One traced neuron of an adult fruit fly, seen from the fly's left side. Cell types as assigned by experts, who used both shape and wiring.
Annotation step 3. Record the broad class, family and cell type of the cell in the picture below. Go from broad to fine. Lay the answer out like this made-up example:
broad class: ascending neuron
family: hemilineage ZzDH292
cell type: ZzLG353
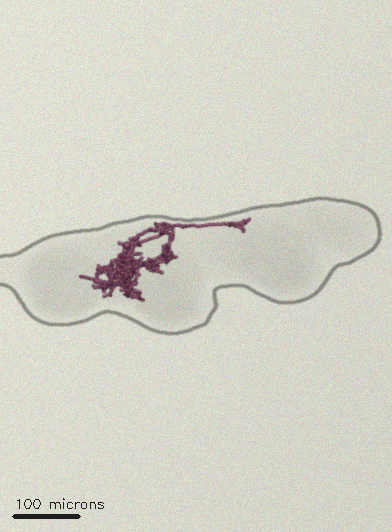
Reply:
broad class: nerve-cord intrinsic neuron
family: hemilineage 17A
cell type: IN17A035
